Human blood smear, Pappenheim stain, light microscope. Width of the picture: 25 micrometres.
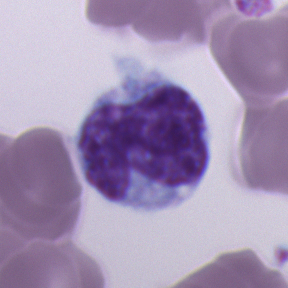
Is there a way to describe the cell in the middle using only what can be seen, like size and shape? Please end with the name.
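The nucleus measures about 11 by 10 micrometres. Its chromatin is dark purple and clumped, with paler gaps between the clumps. The cytoplasm is pale greyish blue, and its widest patch lies below the nucleus, within its bend. A pale, frayed wisp of cytoplasm projects from the top of the cell. The cell is a monocyte.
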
